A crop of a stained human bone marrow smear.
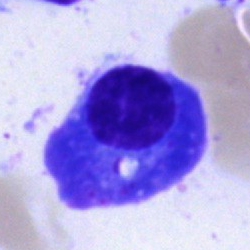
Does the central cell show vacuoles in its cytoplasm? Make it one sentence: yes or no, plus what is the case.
Yes, at least one clear vacuole is held within its cytoplasm.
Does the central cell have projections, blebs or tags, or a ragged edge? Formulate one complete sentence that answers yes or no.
Yes, the outline of the cell is rough.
